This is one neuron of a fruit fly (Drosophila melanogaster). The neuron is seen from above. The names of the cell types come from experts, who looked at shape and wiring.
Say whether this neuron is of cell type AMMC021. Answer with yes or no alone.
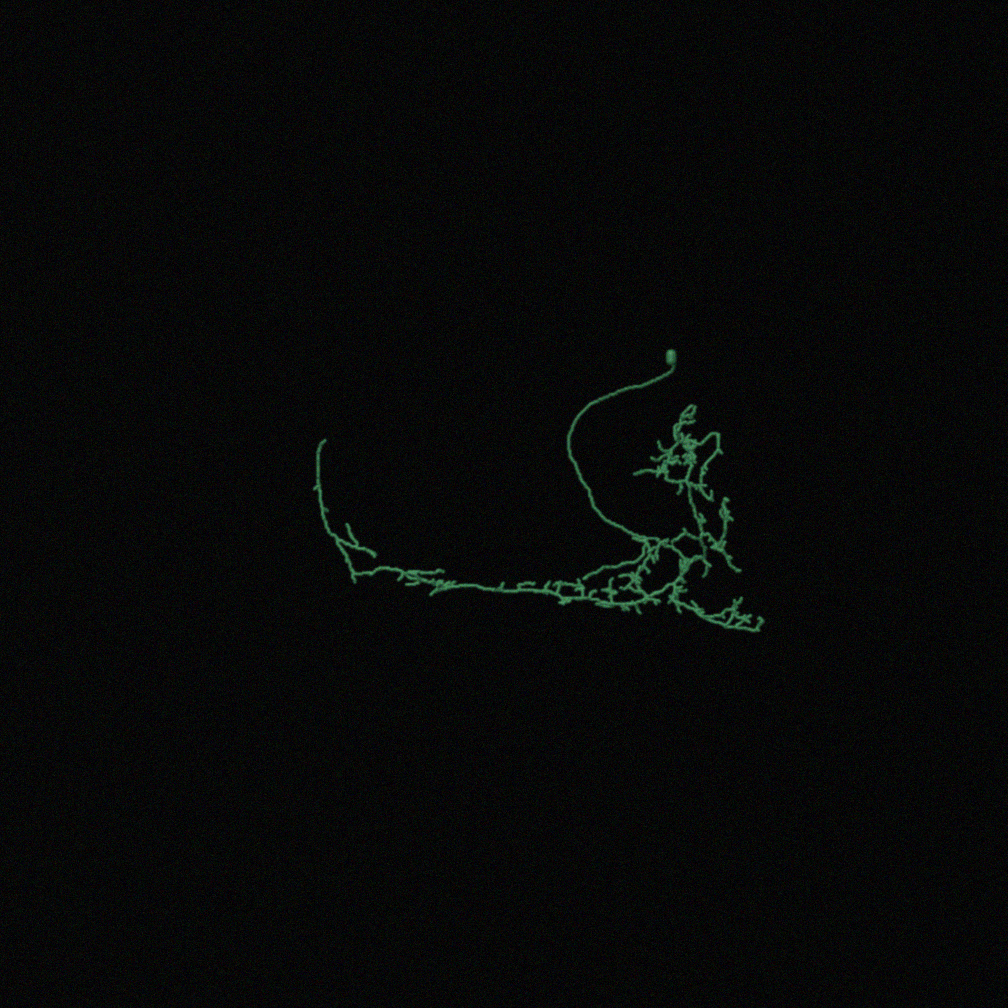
no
